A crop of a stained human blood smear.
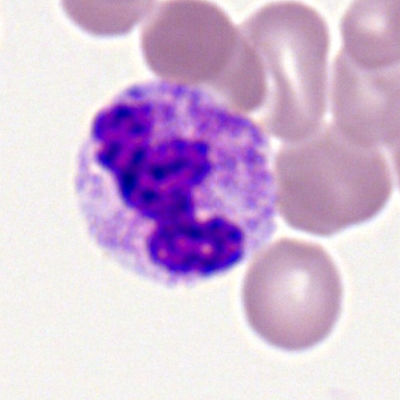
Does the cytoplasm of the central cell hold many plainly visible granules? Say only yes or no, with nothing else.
Yes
